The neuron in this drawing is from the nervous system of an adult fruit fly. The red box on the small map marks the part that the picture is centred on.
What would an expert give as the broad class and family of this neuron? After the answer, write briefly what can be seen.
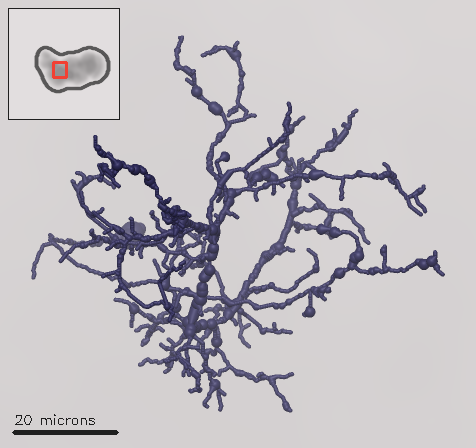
It is a nerve-cord intrinsic neuron. Its family is hemilineage 20A.22A. From left to right in the picture it spans about 80 microns. Dozens of branch ends can be seen.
